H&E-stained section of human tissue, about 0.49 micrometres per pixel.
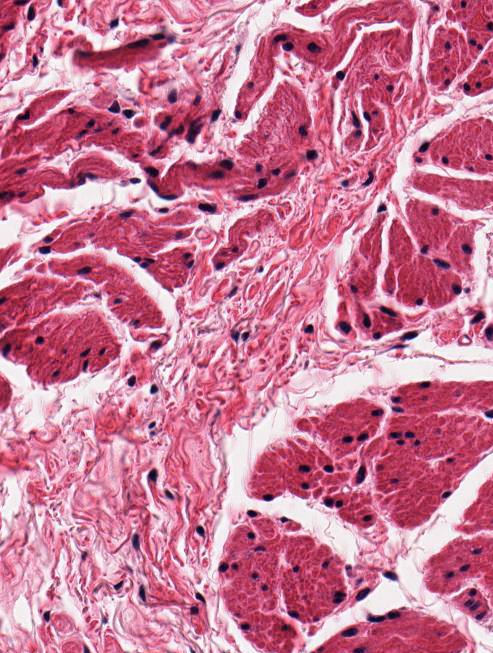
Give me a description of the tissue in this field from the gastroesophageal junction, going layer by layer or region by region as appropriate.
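Look at the smooth muscle bundles filling the right side and upper left, split by loose connective tissue running diagonally down the centre-left. Lower right bundles are cut across, with many small dark nuclei across their whole face. Upper left bundles, cut lengthwise or obliquely, have nuclei elongated along the fibres. Their cytoplasm is uniformly deep pink, without cross-striations.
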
